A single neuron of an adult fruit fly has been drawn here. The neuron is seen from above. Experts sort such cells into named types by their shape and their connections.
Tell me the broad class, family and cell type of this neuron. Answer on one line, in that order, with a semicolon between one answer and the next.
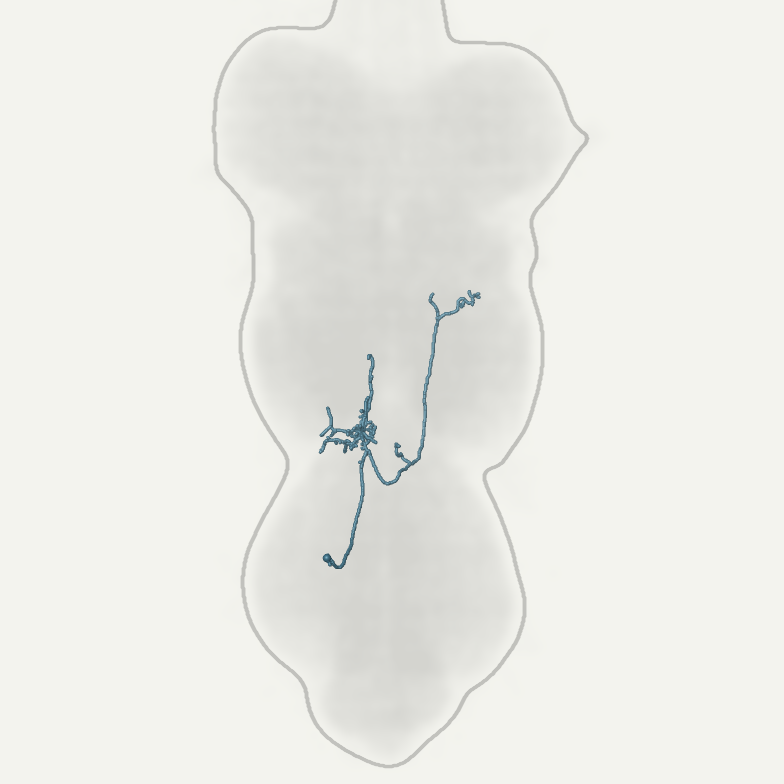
nerve-cord intrinsic neuron; hemilineage 07B; IN07B086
